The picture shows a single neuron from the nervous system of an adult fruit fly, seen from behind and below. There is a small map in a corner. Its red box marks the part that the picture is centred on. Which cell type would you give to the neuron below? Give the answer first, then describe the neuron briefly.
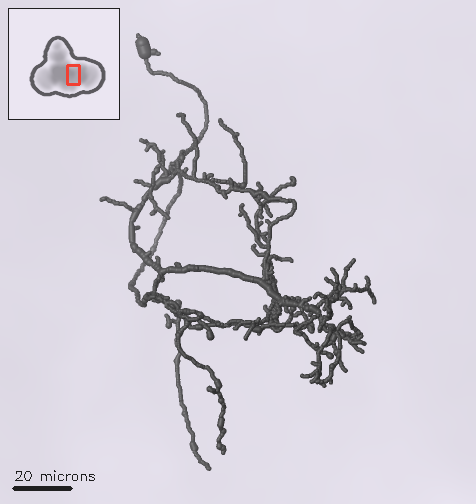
The cell type is PS220. This is a central-brain intrinsic neuron. From top to bottom in the picture it spans about 160 microns. Dozens of branch ends can be seen.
